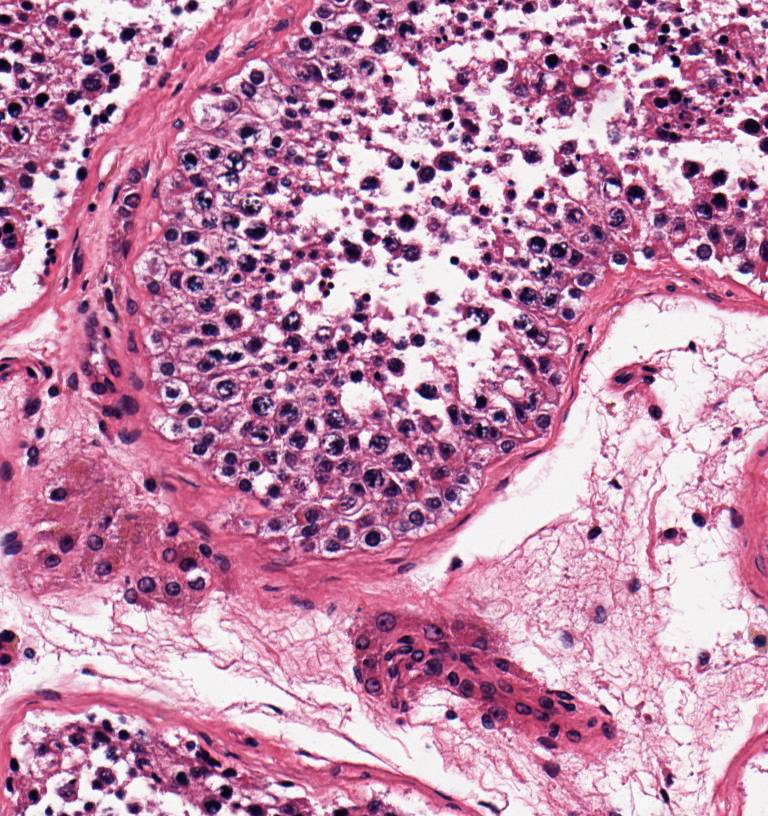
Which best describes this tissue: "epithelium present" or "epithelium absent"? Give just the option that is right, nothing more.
Epithelium present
